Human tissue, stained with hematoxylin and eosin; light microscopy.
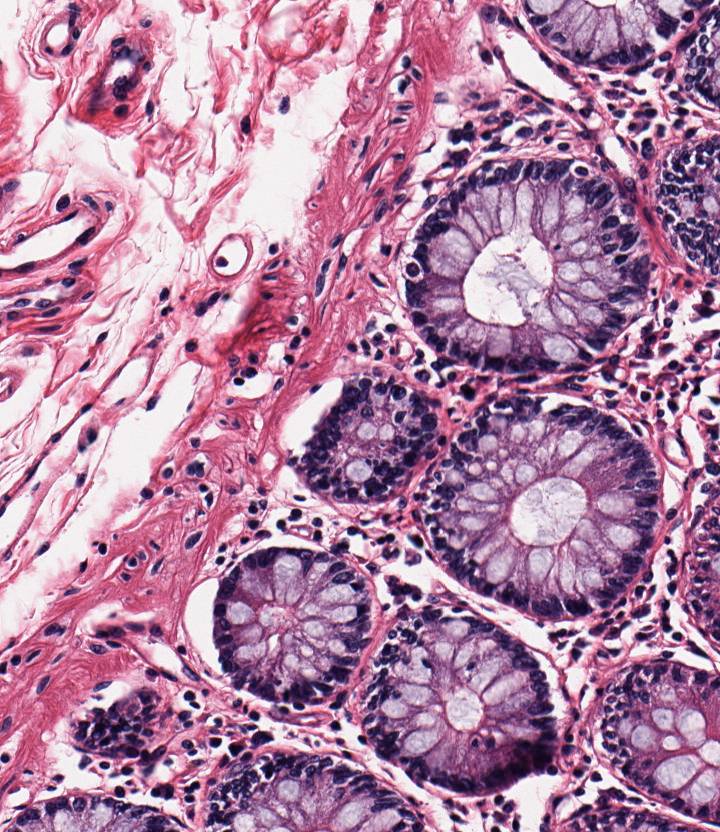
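Sigmoid colon: closely packed glands right, loose pink fibrous tissue upper left. Glands: a single columnar cell layer, mostly goblet cells with pale mucin vacuoles. Gland nuclei: dark, crowded at the outer edge, away from the lumen. Stroma: many small round dark nuclei of lymphocytes and plasma cells.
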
